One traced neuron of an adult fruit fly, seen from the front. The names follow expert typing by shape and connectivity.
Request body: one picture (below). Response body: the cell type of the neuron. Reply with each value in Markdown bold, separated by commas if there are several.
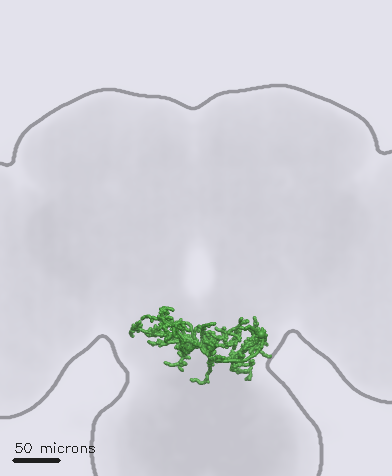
**GNG467**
